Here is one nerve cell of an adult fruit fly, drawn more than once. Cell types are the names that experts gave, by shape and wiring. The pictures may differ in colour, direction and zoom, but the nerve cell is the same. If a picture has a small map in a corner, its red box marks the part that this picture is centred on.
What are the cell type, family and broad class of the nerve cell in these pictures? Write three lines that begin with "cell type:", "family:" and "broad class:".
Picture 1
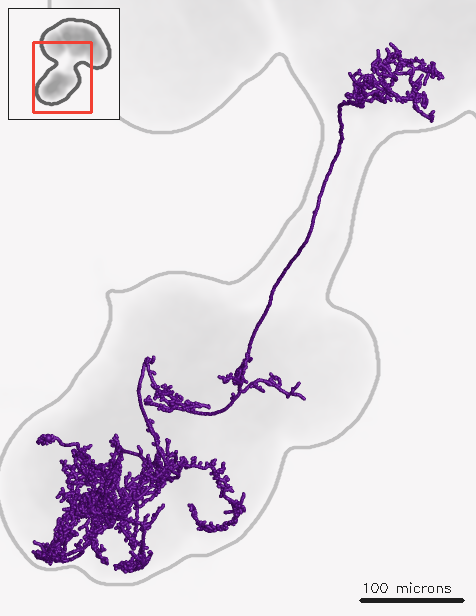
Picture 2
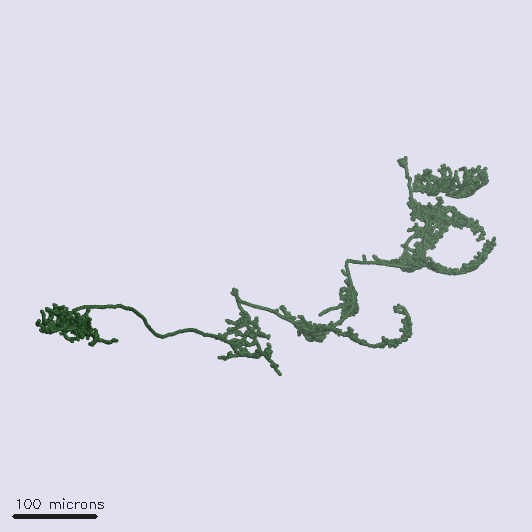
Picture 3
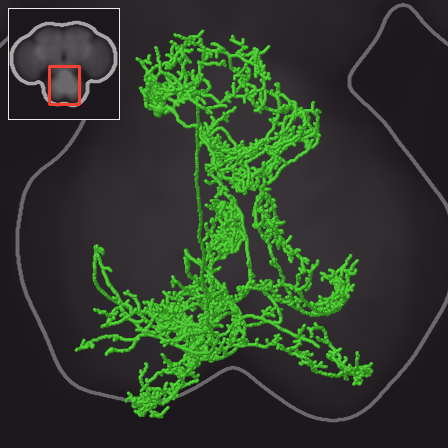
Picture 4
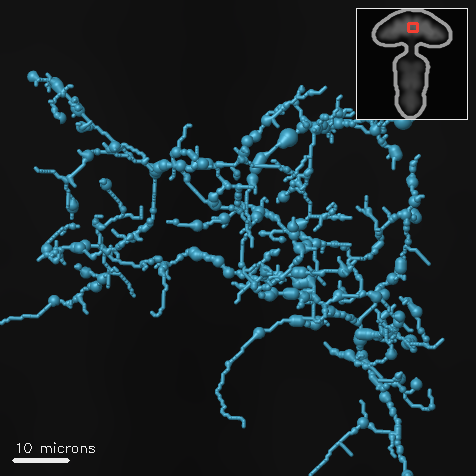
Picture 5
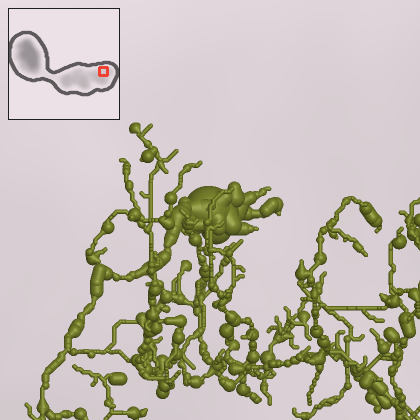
cell type: AN01B002
family: hemilineage 01B
broad class: ascending neuron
